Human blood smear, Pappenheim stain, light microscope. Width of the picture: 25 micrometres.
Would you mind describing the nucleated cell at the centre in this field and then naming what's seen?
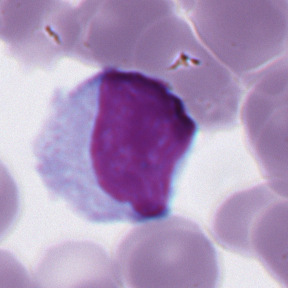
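Nucleus off-centre toward the right; one unlobed mass, somewhat angular in outline, about 14 by 10 micrometres. Cytoplasm pale greyish-blue, with only fine, faint lilac stippling. Typical lymphocyte.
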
